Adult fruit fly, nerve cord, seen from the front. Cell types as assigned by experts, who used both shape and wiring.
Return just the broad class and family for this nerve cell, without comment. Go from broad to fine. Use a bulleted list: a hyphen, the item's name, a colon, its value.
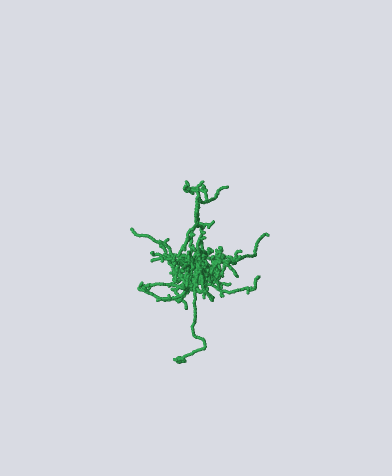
- broad class: nerve-cord intrinsic neuron
- family: hemilineage 00A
